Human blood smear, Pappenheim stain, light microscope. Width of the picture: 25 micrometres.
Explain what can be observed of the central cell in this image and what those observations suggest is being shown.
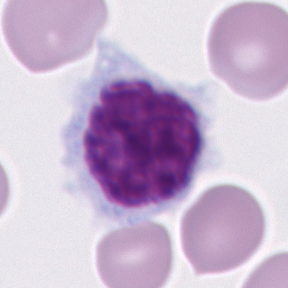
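Coarsely clumped, dark purple chromatin lies in a nucleus that is round in outline and about 11 micrometres across. The cytoplasm is pale greyish blue and widest on the upper left side of the nucleus. Its edge is ragged, with many fine hair-like projections. This is a hairy cell.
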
